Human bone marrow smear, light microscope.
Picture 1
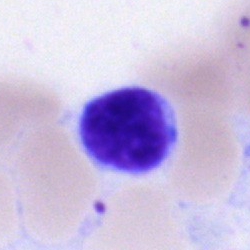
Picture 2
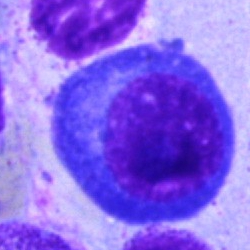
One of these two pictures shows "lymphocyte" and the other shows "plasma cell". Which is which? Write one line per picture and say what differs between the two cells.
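Picture 1: lymphocyte. The nucleus fills almost the whole cell.
Picture 2: plasma cell. The cytoplasm is abundant and stains a deep blue.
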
